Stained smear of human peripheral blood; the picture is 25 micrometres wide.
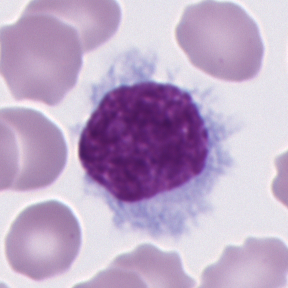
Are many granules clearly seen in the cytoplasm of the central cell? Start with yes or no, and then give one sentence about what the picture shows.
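No. No granules are visible in the cytoplasm.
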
